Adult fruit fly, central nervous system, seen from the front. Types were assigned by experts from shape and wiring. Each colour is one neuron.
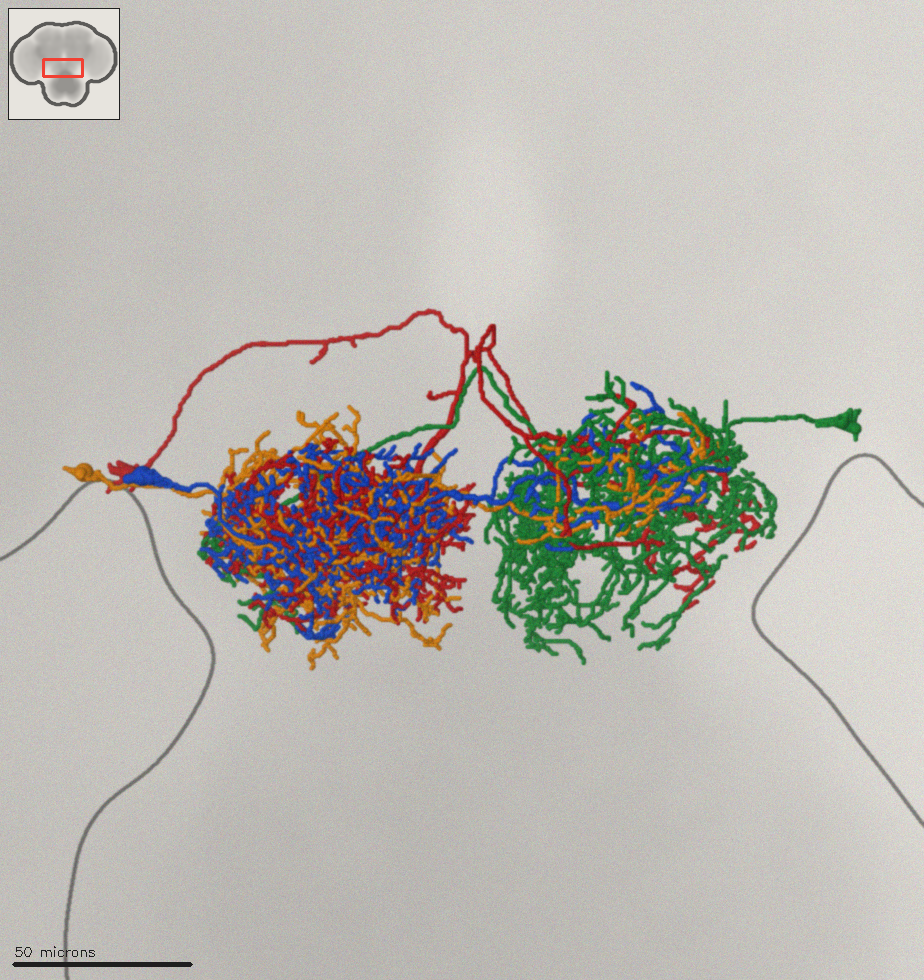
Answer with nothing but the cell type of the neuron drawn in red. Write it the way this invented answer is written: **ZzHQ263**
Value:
**GNG513**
